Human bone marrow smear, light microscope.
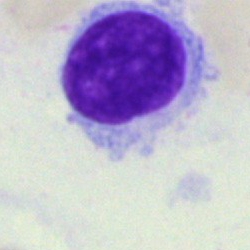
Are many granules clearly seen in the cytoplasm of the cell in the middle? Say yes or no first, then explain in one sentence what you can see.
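No. No distinct granules are seen in the cytoplasm.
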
